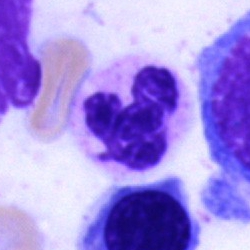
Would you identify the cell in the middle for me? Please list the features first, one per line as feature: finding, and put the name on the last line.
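Nucleoli: none you can see
Cytoplasm: pale pinkish-lilac
Granules: just fine, faint ones
Vacuoles: none in the cytoplasm
What it is: segmented neutrophil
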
